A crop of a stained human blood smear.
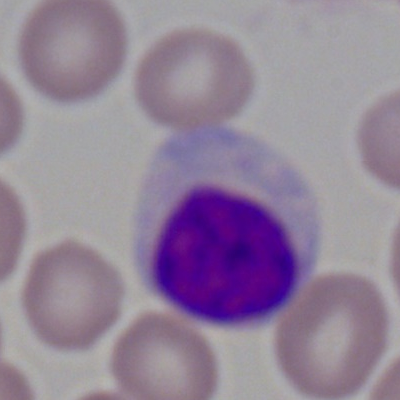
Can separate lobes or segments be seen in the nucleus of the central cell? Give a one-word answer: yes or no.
No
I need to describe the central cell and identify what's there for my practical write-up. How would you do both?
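First, the nucleus: it sits off-centre, in the lower part of the cell. Second, the chromatin, which is dense and stains deep purple. Third, the cytoplasm, pale blue and widest above the nucleus. This cell is a lymphocyte.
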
